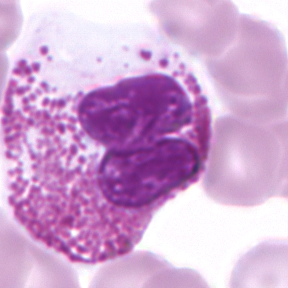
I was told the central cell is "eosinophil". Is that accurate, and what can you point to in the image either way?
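Eosinophil is the right name here, and basophil is not. Deciding: the two nuclear lobes, lying one above the other, and the dark purple, coarsely clumped chromatin are both visible.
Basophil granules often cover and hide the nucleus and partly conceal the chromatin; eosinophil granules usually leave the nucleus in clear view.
That open view of lobes and chromatin speaks for eosinophil and against basophil. Two lobes as such fit both names.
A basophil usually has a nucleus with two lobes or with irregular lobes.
Simply seen: granules coarse, round and of fairly even size; upper cytoplasm pale and nearly free of them. Non-nucleated red cells lie close against the right side.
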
